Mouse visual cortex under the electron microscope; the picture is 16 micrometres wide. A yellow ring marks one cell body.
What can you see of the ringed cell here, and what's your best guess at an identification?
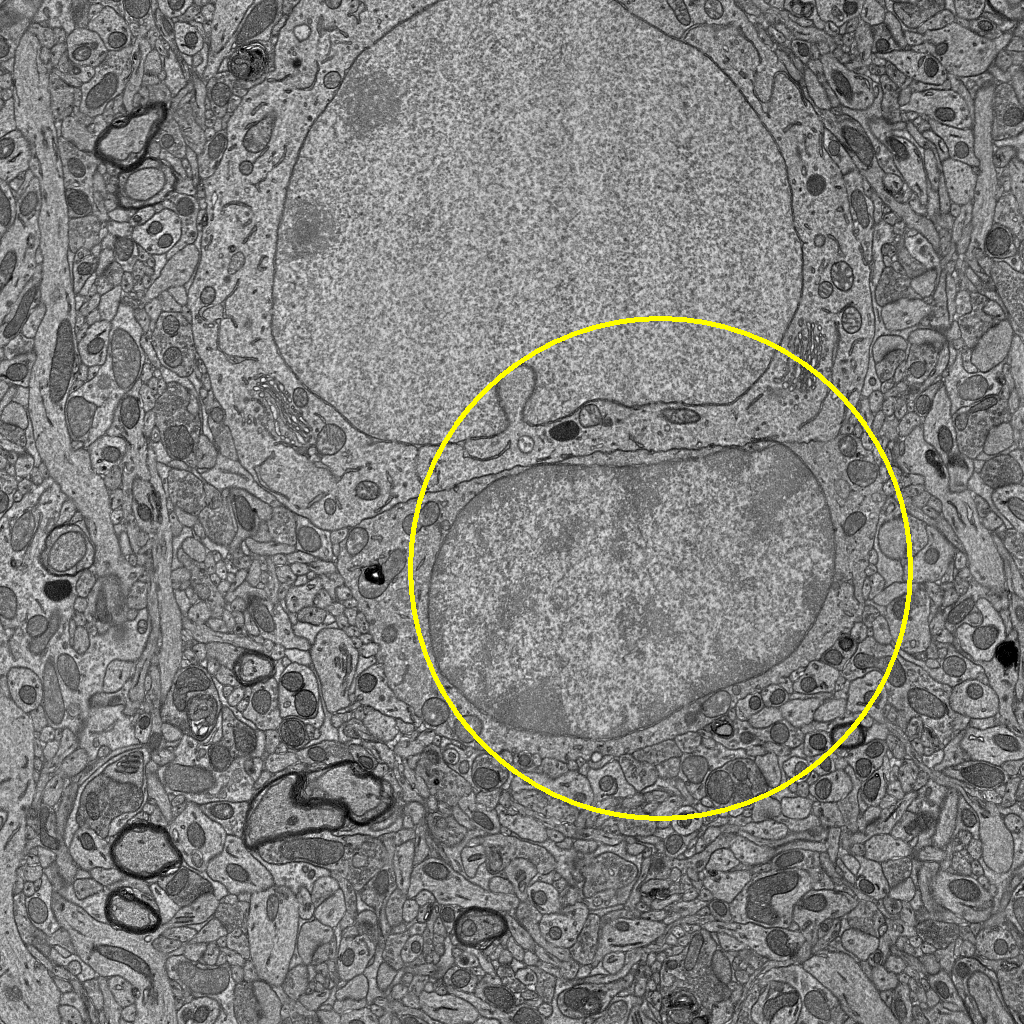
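First, an oval nucleus, its long axis running roughly side to side. Its upper edge is flatter than its lower edge. The nuclear envelope is smooth, with no deep infoldings. The chromatin forms several darker patches scattered over a paler background. Answer: oligodendrocyte.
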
